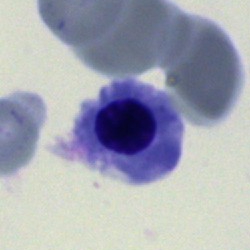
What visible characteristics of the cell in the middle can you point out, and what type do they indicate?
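Look first at the nucleus: it sits near the middle, with cytoplasm all round it, and stains a dense, very dark purple throughout. The cytoplasm is blue-violet. At the lower left, a frayed, pinkish-purple extension trails off the cell. This is an erythroblast.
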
